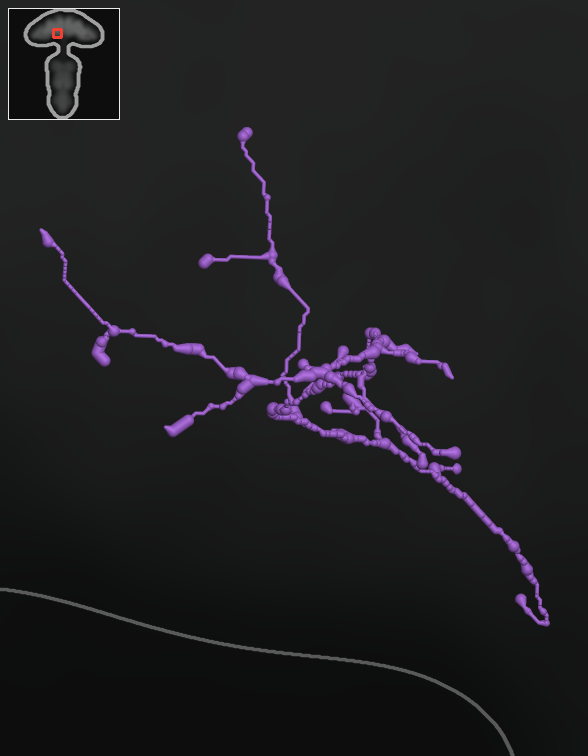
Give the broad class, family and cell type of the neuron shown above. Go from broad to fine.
ascending neuron; hemilineage 07B; AN07B078_a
